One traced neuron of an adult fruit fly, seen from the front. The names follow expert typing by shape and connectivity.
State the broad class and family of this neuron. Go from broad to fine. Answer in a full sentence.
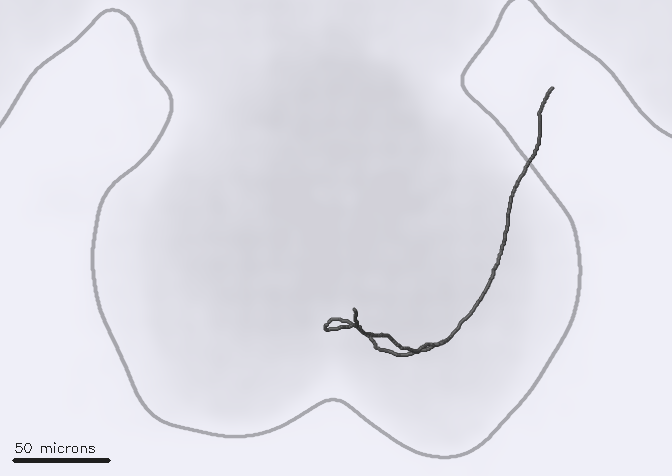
A sensory neuron entering the nerve cord of class mechanosensory tactile.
